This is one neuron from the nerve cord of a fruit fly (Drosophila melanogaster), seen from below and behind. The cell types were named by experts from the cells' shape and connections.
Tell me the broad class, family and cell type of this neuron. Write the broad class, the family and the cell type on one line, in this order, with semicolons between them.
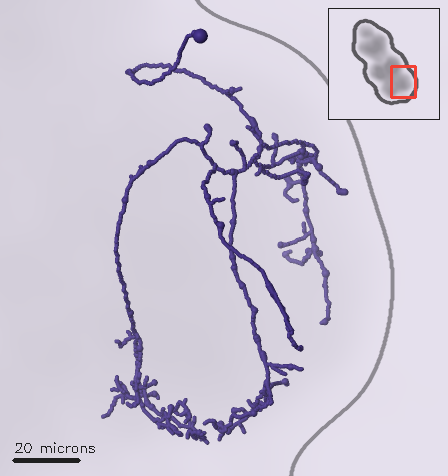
nerve-cord intrinsic neuron; hemilineage 03A; IN03A094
